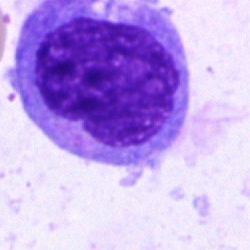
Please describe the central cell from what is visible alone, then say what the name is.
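The nucleus occupies most of the cell and carries a notch on its lower left side. Its chromatin is mottled, darker clumps lying among paler areas. Small pale blebs project from the lower edge of the cell. This cell is a monocyte.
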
